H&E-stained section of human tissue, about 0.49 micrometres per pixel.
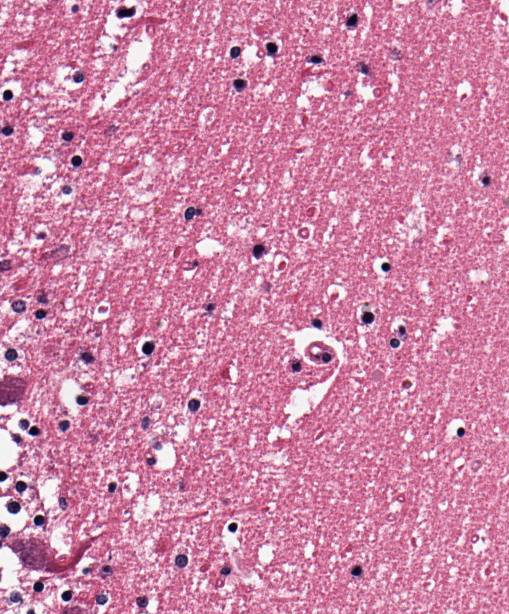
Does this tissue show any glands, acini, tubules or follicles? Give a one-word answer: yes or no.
No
